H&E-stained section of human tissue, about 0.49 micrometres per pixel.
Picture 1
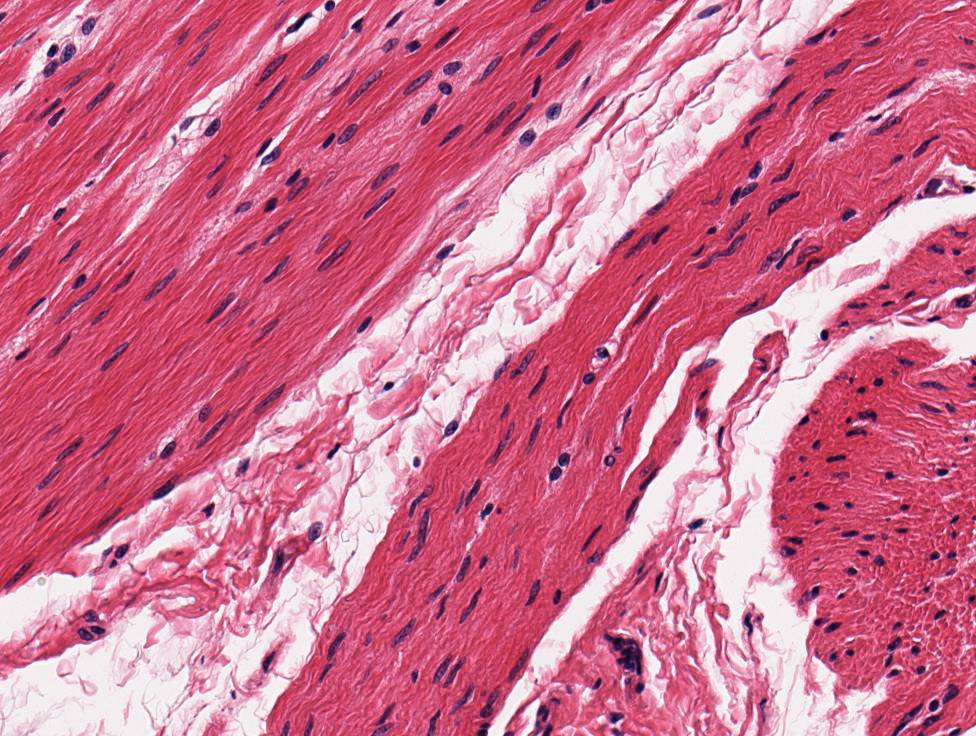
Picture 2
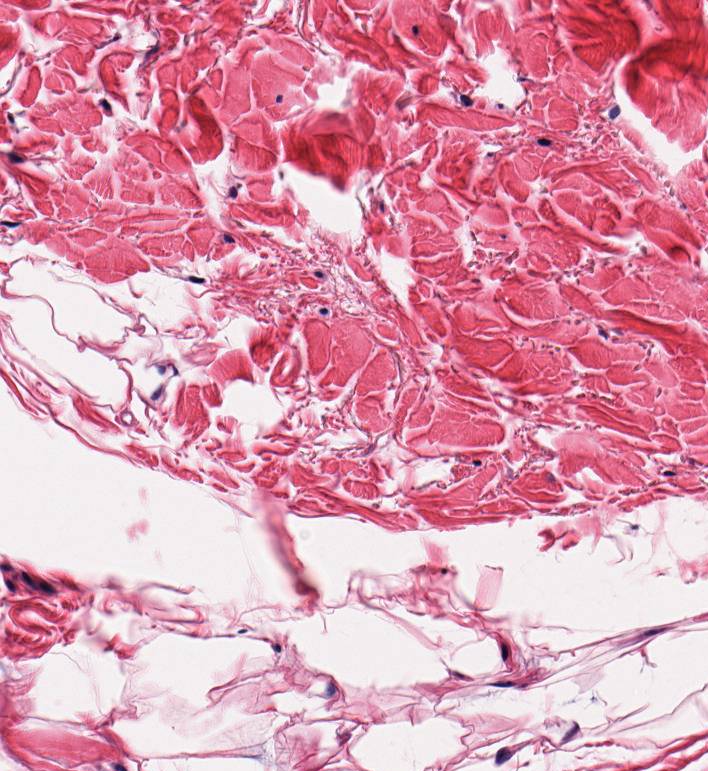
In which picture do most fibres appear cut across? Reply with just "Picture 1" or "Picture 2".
Picture 2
